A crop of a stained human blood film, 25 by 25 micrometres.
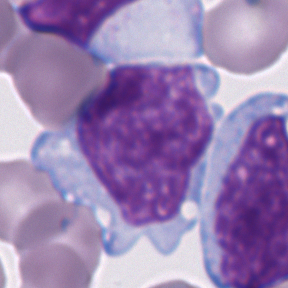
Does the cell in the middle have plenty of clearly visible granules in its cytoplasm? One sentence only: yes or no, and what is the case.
No, no visible granules are present in the cytoplasm of the cell.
